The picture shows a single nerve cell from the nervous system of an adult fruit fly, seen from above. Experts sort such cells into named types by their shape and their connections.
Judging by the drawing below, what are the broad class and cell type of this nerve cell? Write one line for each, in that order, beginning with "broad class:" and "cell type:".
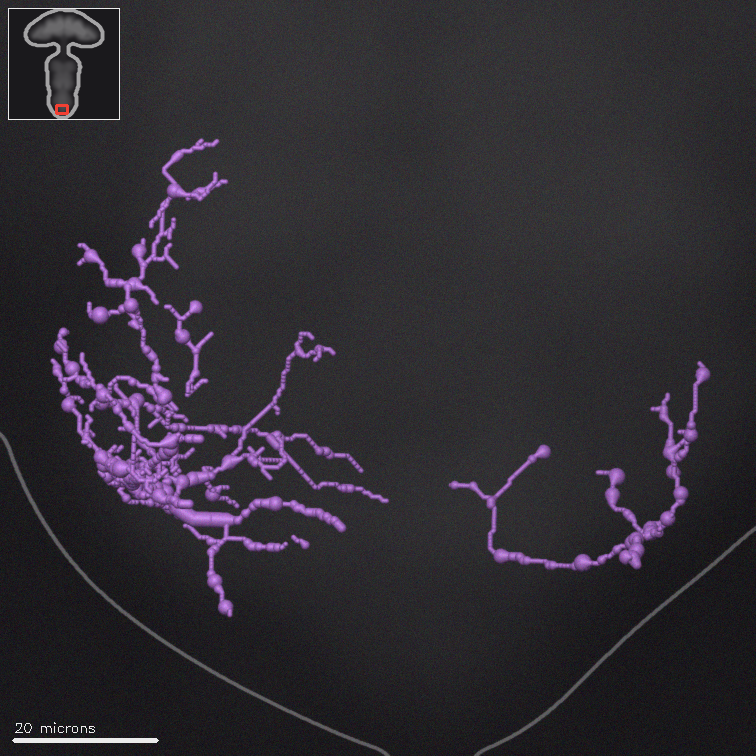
broad class: nerve-cord intrinsic neuron
cell type: INXXX292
